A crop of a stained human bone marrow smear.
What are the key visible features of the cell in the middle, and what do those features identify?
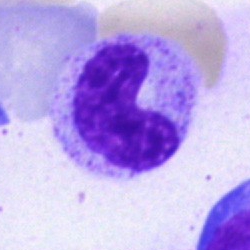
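Kidney-shaped, the nucleus carries a deep notch on its right side, and its chromatin is dark purple and coarsely clumped. Pale lilac cytoplasm surrounds it, with fine purple granules scattered throughout. The cell is a band neutrophil.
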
